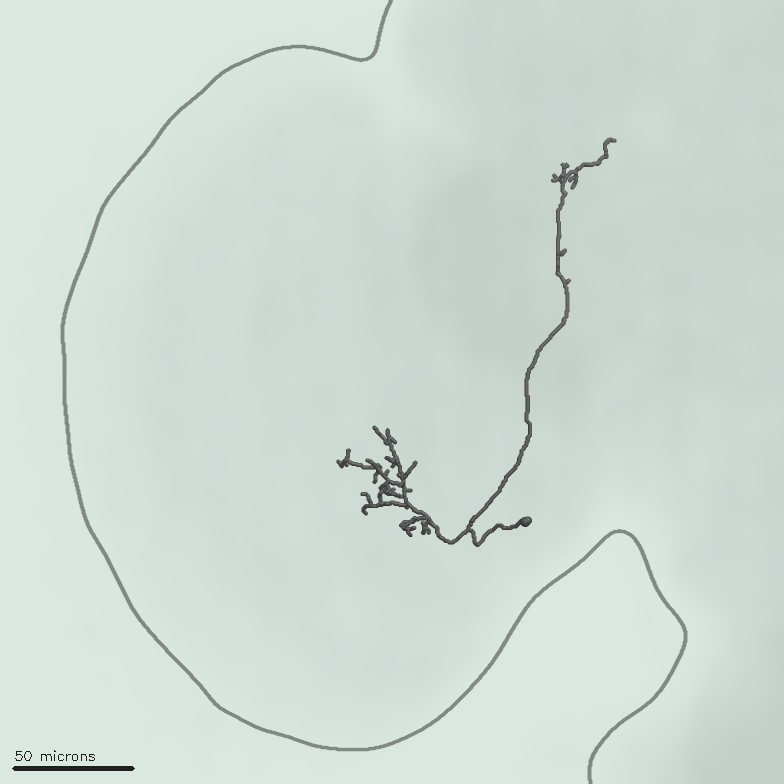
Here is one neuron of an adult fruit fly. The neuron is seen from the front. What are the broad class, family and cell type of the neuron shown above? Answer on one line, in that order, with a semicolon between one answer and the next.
visual projection neuron; MeVP; MeVP5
